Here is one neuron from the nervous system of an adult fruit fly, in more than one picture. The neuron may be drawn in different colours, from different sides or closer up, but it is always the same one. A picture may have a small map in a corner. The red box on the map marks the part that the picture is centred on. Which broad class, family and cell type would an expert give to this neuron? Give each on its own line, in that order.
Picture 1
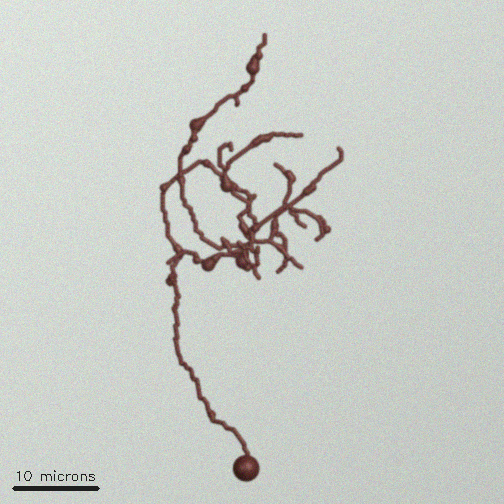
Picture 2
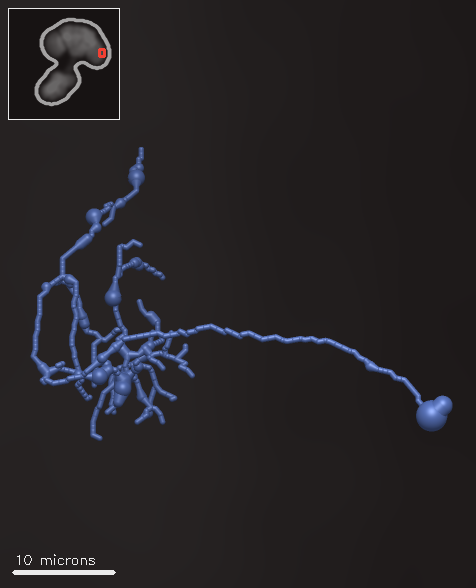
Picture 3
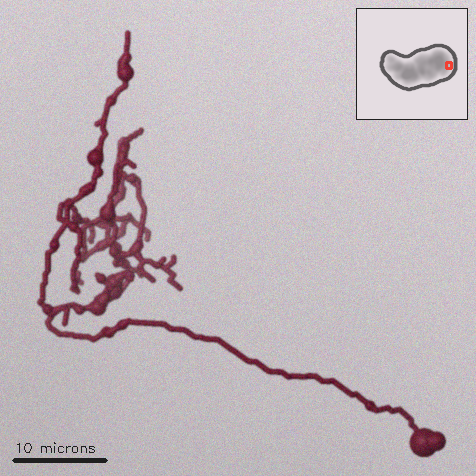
optic-lobe intrinsic neuron
Cm
Cm1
